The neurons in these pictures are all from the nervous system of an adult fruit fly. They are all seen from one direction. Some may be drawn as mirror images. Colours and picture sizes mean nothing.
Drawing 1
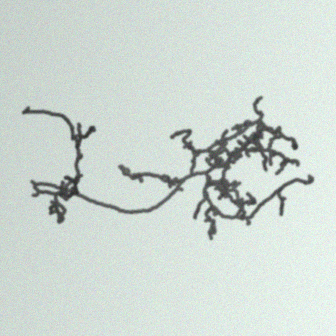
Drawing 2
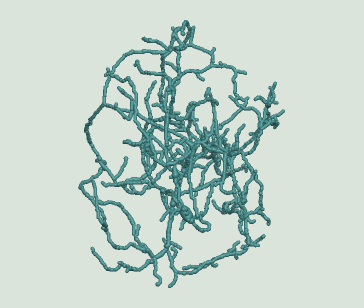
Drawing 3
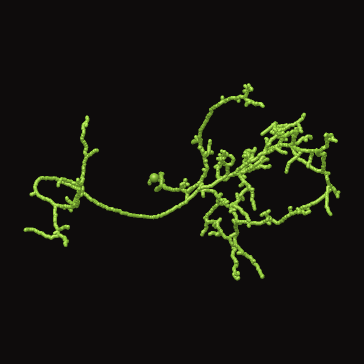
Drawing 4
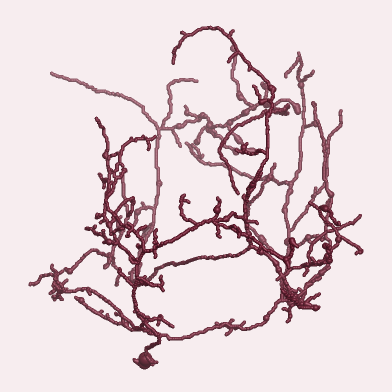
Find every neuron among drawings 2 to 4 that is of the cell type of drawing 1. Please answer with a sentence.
Drawing 3 is of the same cell type.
